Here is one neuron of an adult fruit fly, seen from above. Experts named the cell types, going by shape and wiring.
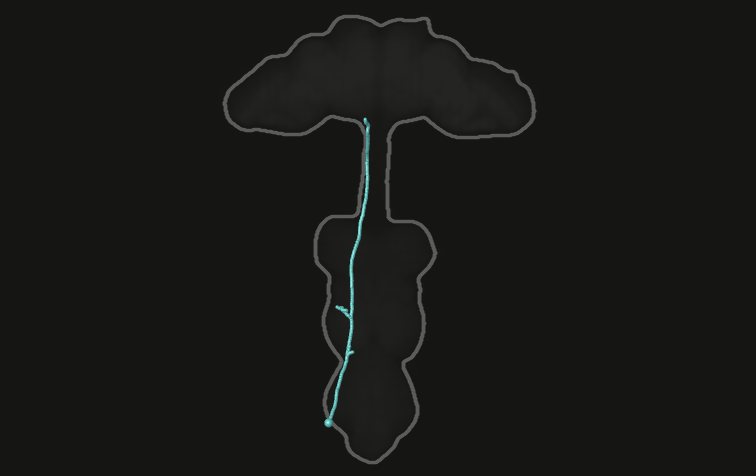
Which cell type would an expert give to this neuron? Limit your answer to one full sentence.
This neuron is given the cell type SApp01.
